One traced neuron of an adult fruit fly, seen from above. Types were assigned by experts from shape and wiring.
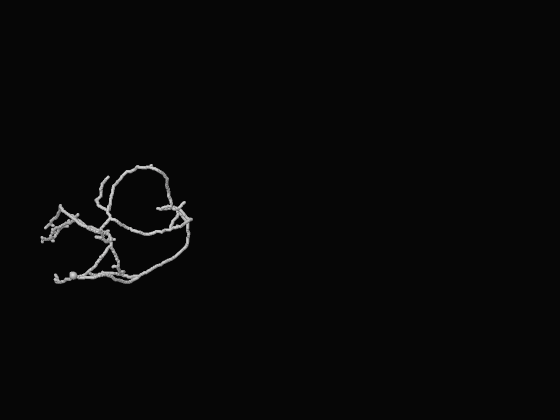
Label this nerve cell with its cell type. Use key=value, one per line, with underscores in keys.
cell_type=LHPV5b1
